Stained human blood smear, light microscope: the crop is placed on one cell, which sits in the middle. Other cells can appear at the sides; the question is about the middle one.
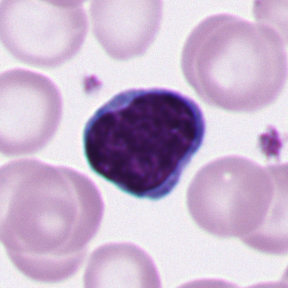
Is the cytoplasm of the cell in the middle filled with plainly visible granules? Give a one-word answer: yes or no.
No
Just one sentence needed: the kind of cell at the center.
For this crop, the cell in the middle is a lymphocyte.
